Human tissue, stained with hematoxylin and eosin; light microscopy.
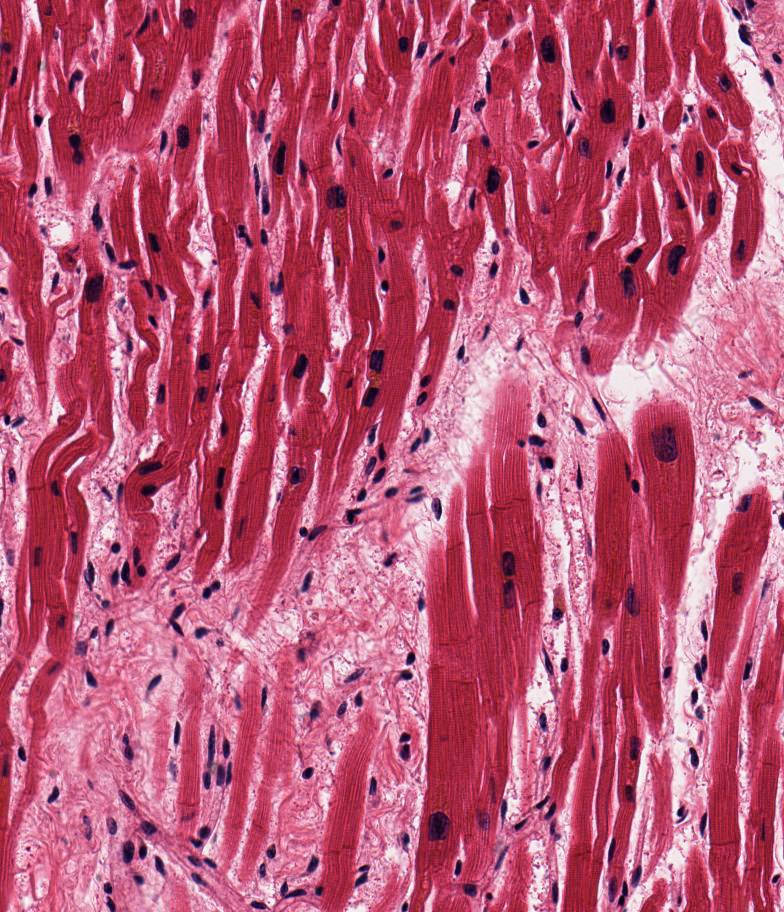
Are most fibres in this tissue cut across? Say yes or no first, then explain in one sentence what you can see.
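No. Elongated deep pink muscle fibres run mainly from the top to the bottom of the field.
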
